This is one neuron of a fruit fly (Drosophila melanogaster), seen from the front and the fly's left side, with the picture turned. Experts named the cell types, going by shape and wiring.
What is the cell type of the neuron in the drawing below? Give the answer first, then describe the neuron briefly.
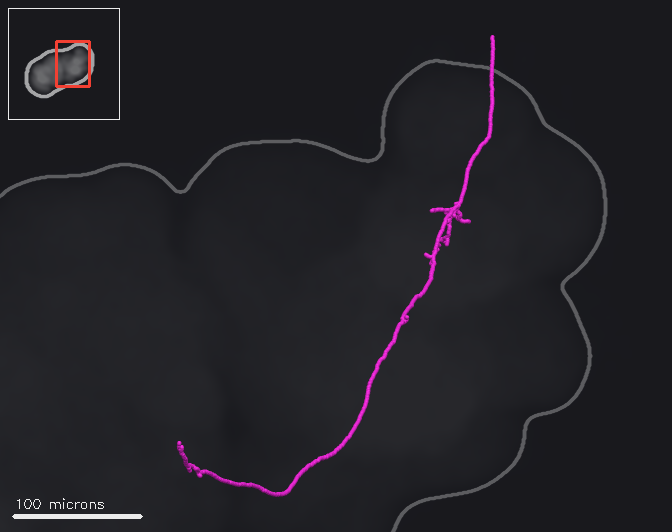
Its cell type is SApp08. It is a sensory neuron ascending to the brain. The drawing shows no cell body. By the scale bar it is about 350 microns tall in this view.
